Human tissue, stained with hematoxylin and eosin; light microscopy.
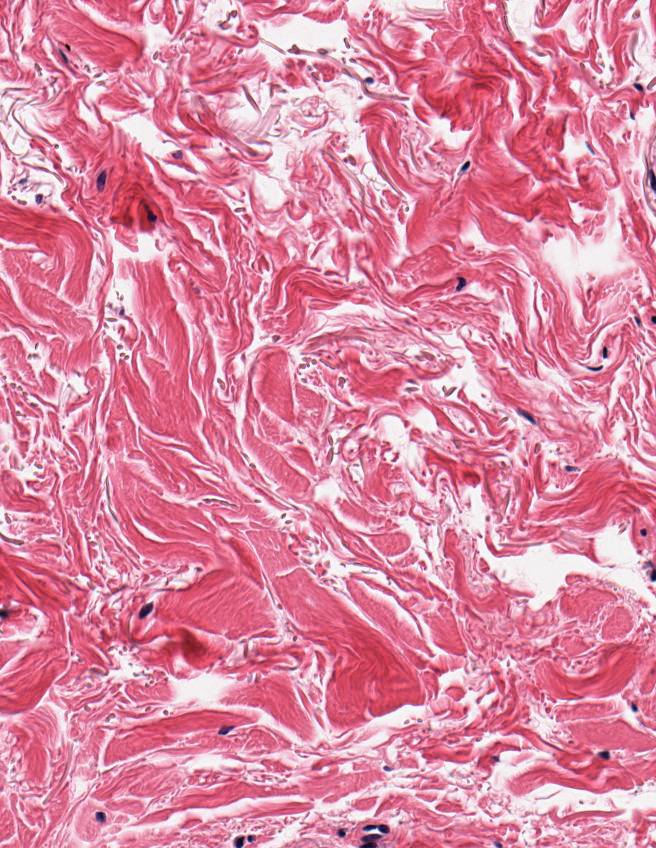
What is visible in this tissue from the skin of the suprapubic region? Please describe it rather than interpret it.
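Thick collagen bundles fill the whole field, running every which way. A lot of them curve and wave instead of lying straight. They take up eosin strongly, so they come out a deep pink. There aren't many cells, just a few small, dark, elongated nuclei tucked in between the bundles.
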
